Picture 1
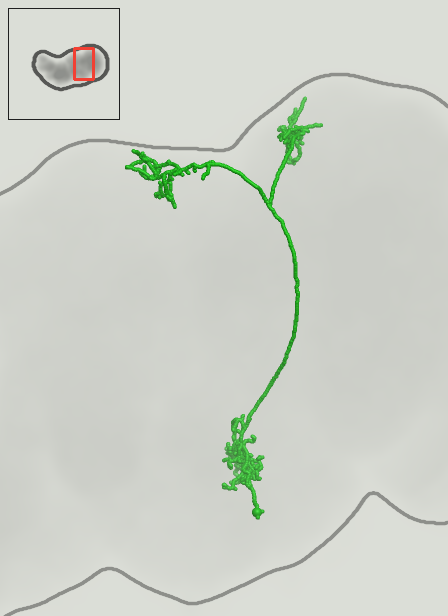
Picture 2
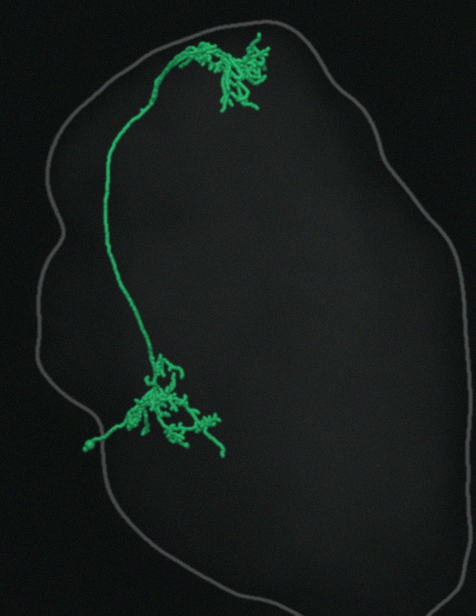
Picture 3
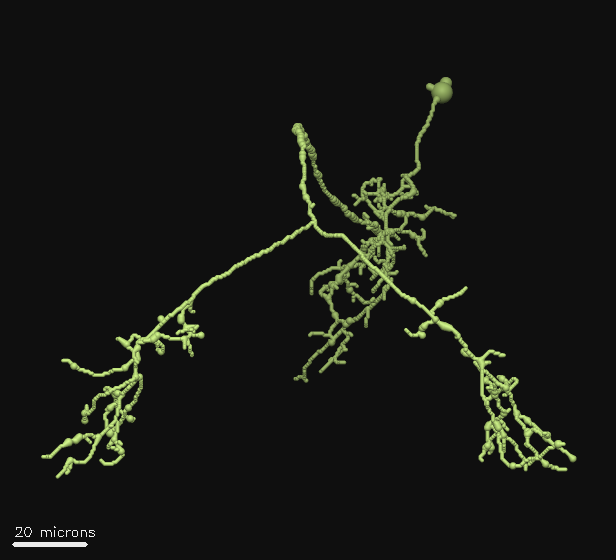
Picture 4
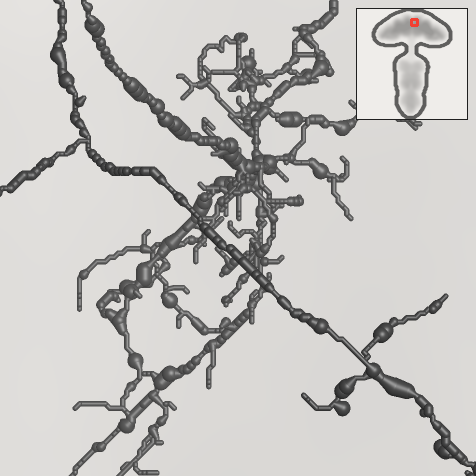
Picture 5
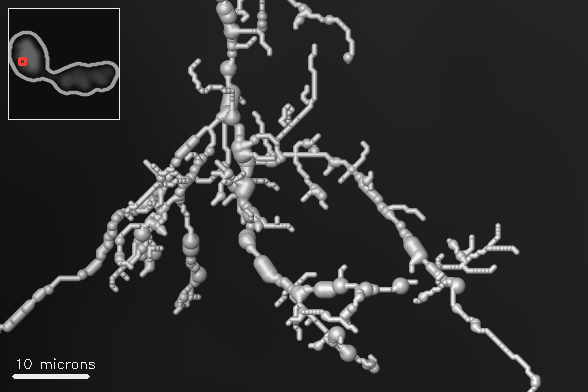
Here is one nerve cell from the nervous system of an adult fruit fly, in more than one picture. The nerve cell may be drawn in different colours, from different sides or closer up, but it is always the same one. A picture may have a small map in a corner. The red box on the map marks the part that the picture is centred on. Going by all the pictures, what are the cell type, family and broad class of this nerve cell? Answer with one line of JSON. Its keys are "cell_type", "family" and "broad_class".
{"cell_type": "SMP743", "family": "hemilineage FLAa3", "broad_class": "central-brain intrinsic neuron"}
